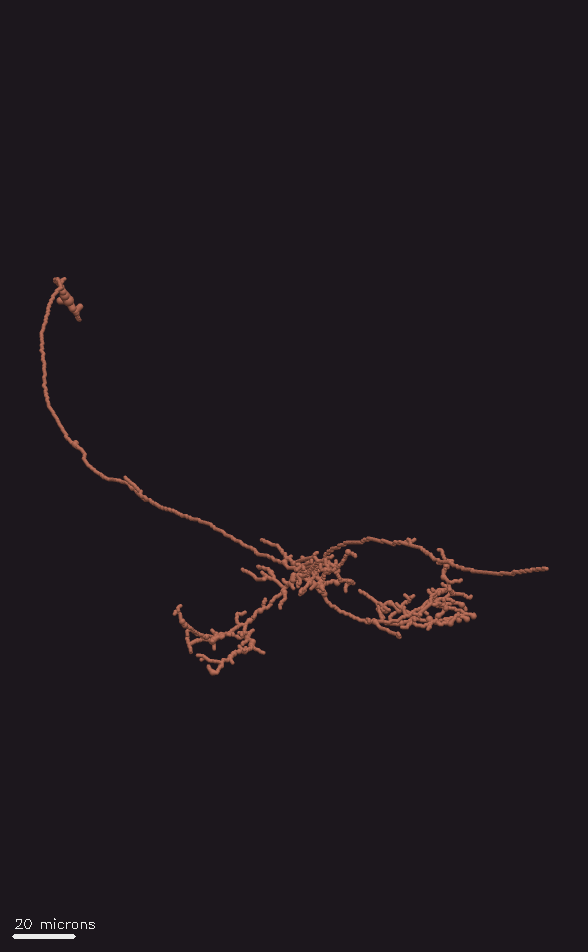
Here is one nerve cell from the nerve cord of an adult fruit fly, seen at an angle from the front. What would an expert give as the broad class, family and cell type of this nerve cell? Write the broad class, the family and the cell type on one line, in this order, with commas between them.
ascending neuron, hemilineage 05B, AN05B076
